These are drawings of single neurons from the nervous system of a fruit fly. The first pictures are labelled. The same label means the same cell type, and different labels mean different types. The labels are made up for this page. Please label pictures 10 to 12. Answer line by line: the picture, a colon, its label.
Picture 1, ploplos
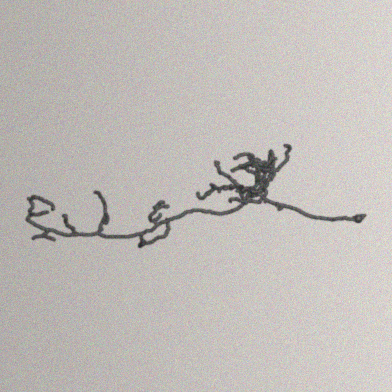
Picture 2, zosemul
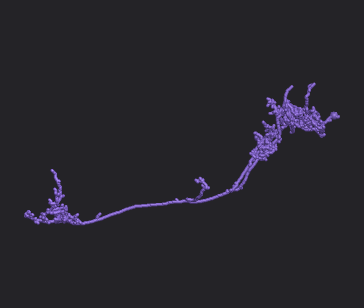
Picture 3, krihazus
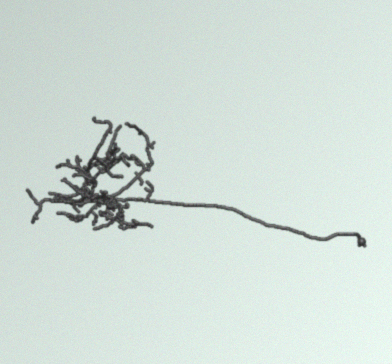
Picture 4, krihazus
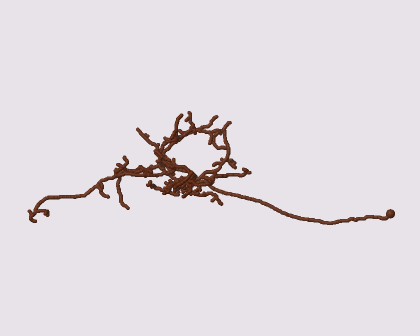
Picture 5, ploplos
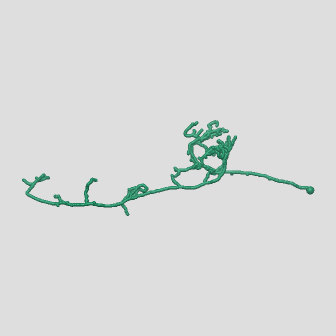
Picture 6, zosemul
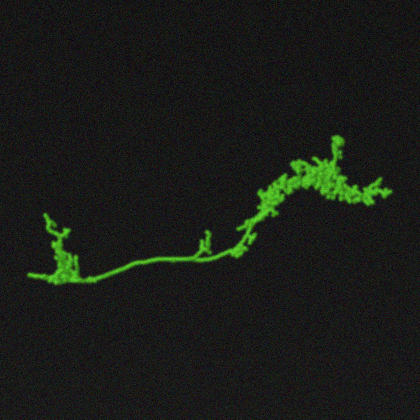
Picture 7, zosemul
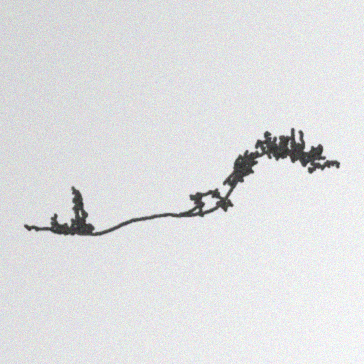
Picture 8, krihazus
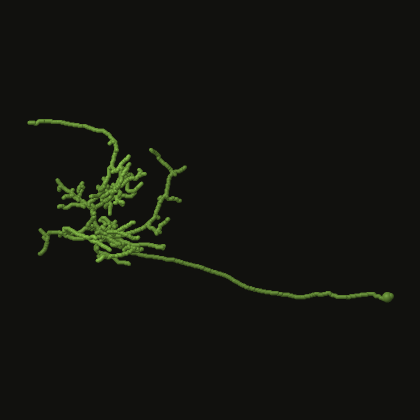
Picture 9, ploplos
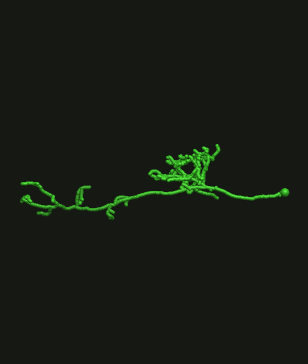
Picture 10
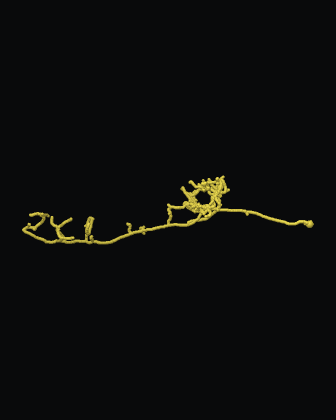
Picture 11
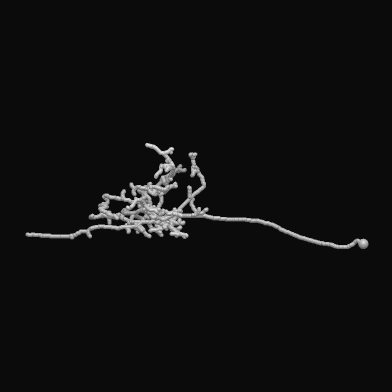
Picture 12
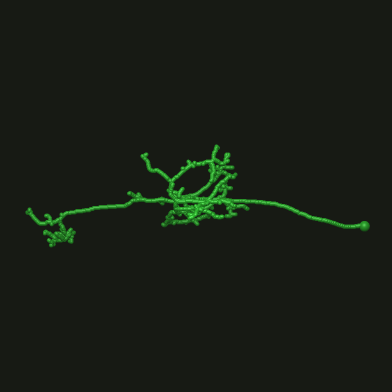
10: ploplos
11: krihazus
12: krihazus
